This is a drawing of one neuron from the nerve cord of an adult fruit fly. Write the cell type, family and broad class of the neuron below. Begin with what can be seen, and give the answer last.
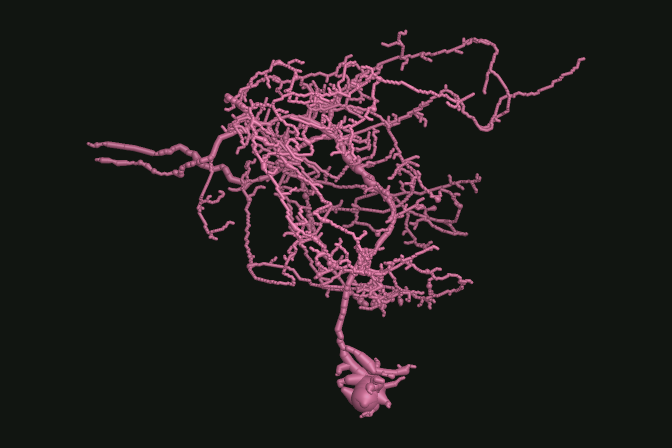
The picture shows more than a hundred branch ends. As drawn here it is wider than it is tall. It is of cell type MNad50. The family is MNad. It is a motor neuron of the nerve cord.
